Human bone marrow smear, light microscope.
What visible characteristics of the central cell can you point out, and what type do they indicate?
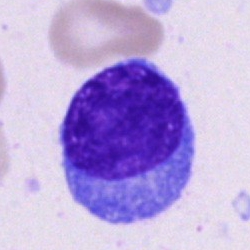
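To begin, the outline is smooth and round to slightly oval. Next, the chromatin is coarse and clumped, with lighter patches lying between darker areas. Then the cytoplasm, which is blue, forms a broad crescent below the nucleus. Last, the name: plasma cell.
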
